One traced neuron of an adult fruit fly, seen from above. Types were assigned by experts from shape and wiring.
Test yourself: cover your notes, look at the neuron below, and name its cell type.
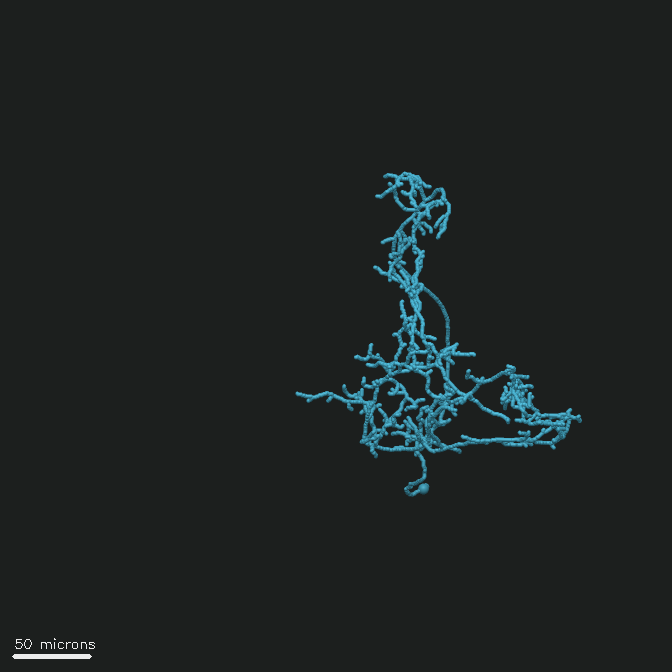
CRE108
